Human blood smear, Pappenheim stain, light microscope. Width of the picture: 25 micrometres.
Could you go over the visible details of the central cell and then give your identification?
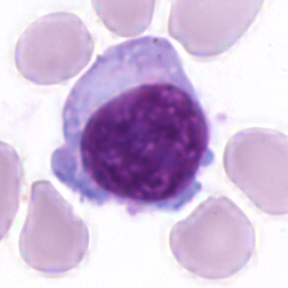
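Look first at the border: the cell outline is irregular, with ragged bulges along its lower left side. Now the nucleus, whose outline is smooth, with no indentation or fold. The cytoplasm is pale blue-grey and largely free of granules. This one is a plasma cell.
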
